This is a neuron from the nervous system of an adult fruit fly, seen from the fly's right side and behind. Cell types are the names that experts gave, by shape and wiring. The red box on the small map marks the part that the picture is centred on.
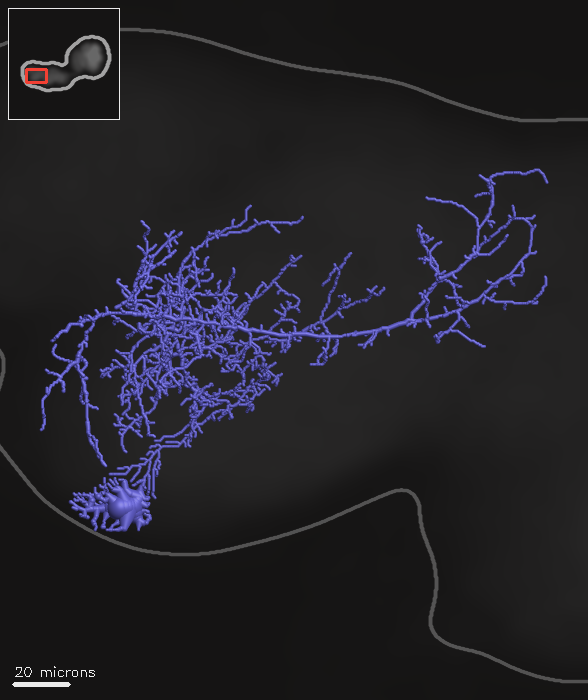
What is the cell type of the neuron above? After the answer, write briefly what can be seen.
The cell type is Ti extensor MN. It is a motor neuron of the nerve cord. By the scale bar it is about 190 microns wide in this view. More than a hundred branch ends can be seen.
